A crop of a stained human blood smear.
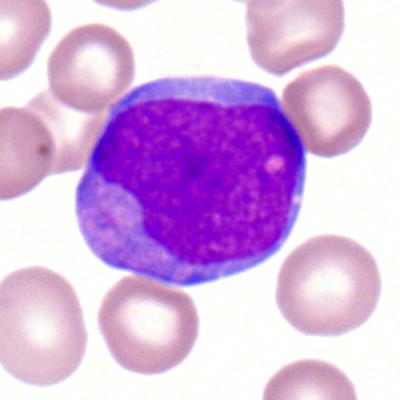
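Myeloblast, the cell in the middle of this stained blood smear. Notice that its chromatin is finely stippled rather than coarsely clumped. In the right part of the nucleus, look for a small pale pink spot. The cytoplasm stains blue, and where it is wider, at the lower left, you can find fine purplish granules.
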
